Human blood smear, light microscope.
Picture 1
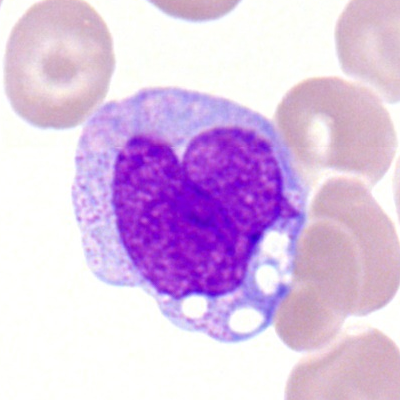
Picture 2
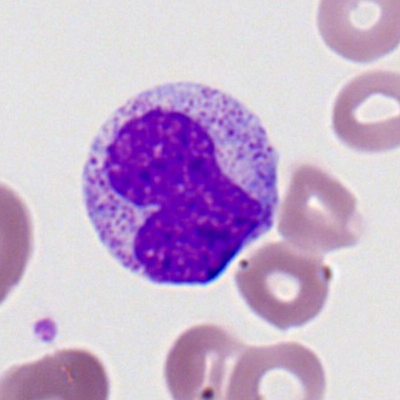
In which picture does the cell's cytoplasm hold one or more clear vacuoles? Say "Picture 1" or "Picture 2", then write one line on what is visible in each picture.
Picture 1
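In picture 1: Several clear round vacuoles lie in the cytoplasm below and to the right of the nucleus.
In picture 2: No vacuoles are seen in the cytoplasm.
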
